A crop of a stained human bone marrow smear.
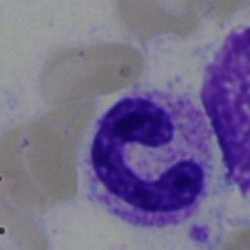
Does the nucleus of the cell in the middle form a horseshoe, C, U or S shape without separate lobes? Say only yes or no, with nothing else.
Yes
